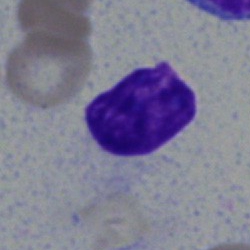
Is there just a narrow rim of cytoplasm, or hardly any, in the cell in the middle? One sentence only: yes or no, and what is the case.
Yes, in this cell the cytoplasm is scant.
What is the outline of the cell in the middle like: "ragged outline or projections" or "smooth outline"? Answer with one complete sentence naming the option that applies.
The cell's outline is ragged or frayed, or has projections, blebs or tags.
